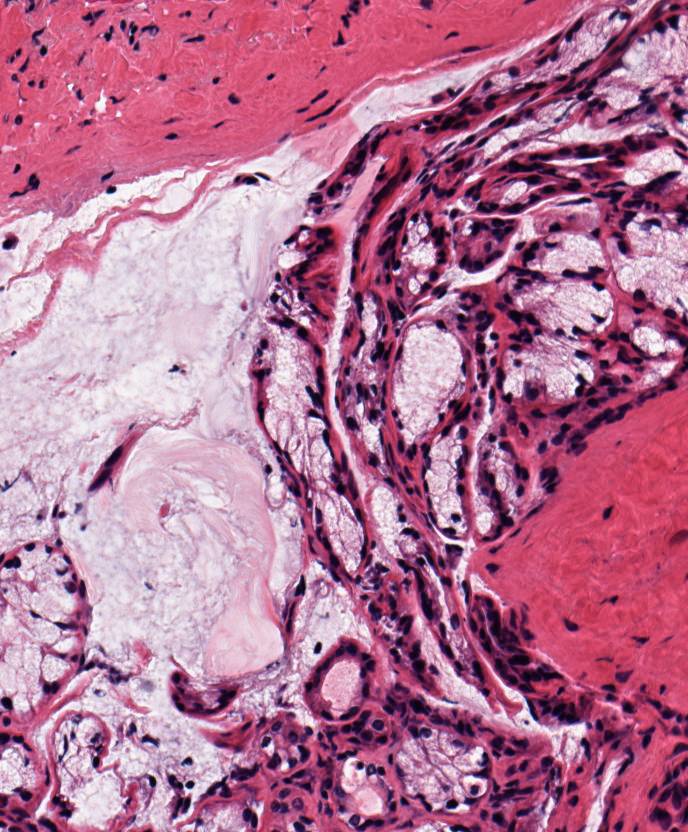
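Minor salivary gland, haematoxylin and eosin. The acinar cells have pale, foamy, bubbly cytoplasm, with small dark nuclei pressed flat against the outer edge of each cell. A large pool of pale, wispy, lightly stained extracellular material occupies the left and centre-left of the field. Along the top and at the right edge, dense, strongly eosinophilic tissue with sparse elongated nuclei borders the field.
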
